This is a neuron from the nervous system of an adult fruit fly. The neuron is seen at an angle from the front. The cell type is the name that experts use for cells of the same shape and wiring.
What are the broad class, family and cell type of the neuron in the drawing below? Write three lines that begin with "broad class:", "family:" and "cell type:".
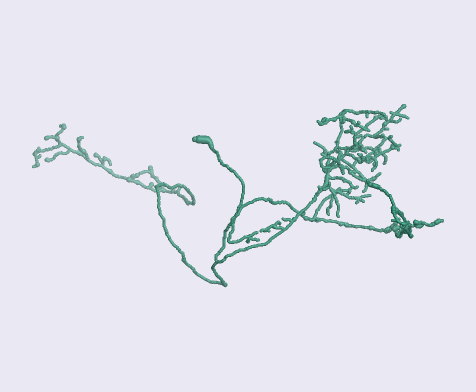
broad class: central-brain intrinsic neuron
family: hemilineage SMPad3
cell type: SMP135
